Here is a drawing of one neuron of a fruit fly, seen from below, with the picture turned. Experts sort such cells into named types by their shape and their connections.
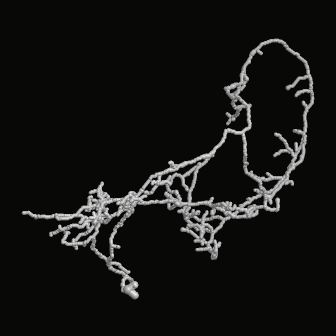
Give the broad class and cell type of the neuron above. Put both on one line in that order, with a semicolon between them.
central-brain intrinsic neuron; SLP126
